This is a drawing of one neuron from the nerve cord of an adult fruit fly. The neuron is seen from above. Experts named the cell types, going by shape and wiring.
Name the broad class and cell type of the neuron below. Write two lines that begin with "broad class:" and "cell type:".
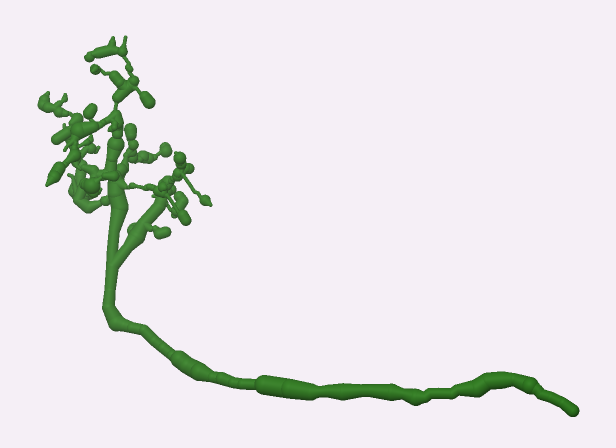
broad class: nerve-cord intrinsic neuron
cell type: INXXX285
